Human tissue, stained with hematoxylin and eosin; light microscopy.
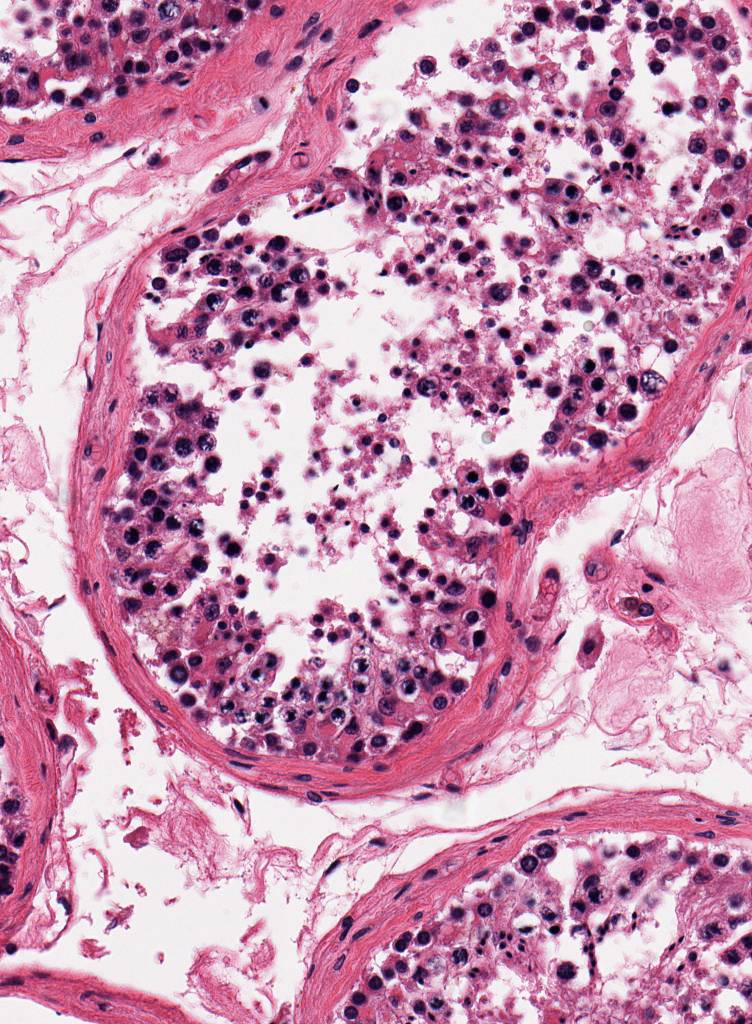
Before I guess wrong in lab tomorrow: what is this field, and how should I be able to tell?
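Seminiferous tubule, cut as rounded cross-sections: one complete profile at centre-left, partial ones at top, left edge and bottom right.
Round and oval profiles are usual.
A thick pink fibrous band, its flattened, elongated nuclei parallel to the circumference, bounds every tubule. Numerous rounded cells with dark round nuclei and pink cytoplasm fill them, densest along the central tubule's inner wall, chiefly left and bottom.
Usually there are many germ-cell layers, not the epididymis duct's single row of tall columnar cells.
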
